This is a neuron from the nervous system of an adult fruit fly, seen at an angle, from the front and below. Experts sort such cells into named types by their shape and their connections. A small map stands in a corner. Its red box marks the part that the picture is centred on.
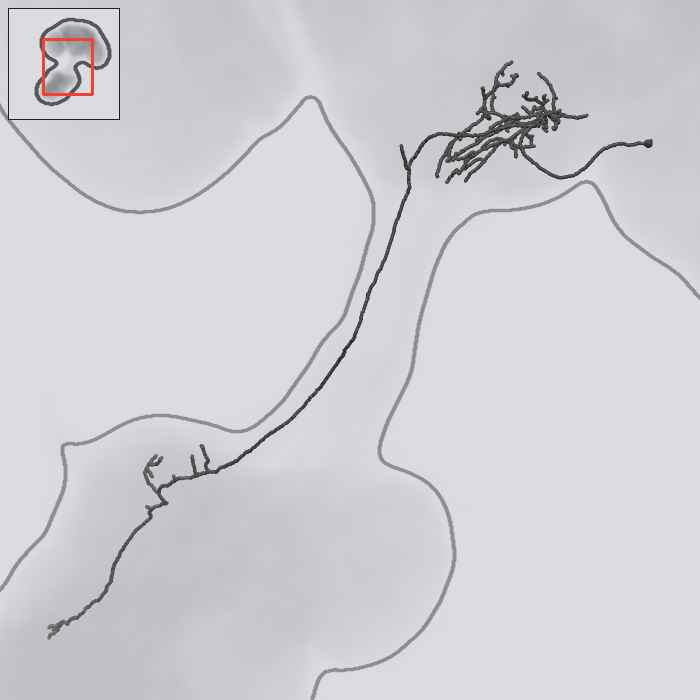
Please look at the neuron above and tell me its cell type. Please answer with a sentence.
The cell type is DNge108.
